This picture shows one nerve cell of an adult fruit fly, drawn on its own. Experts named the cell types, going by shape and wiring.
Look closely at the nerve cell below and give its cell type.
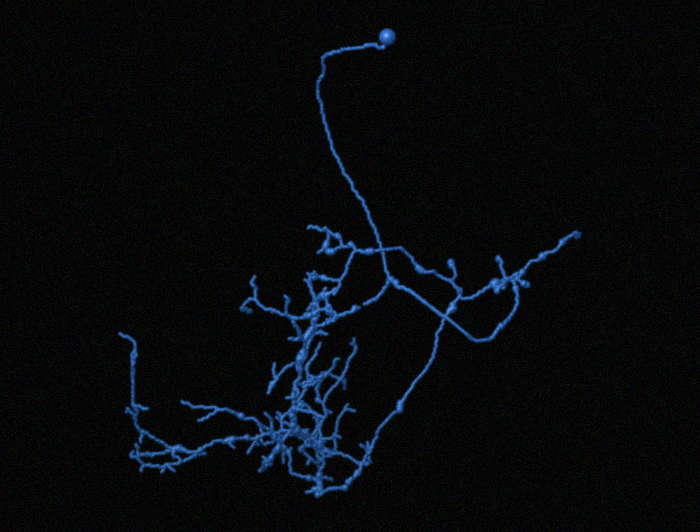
AVLP526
